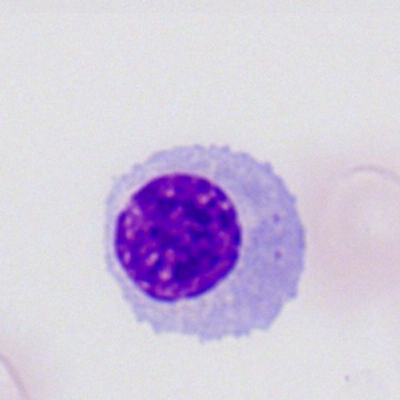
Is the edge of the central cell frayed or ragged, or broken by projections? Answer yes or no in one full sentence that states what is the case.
Yes, the outline of the cell is rough.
